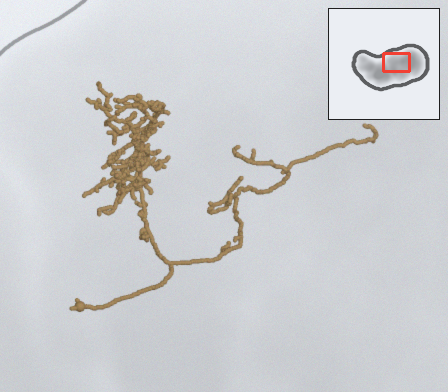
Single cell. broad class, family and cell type: central-brain intrinsic neuron; hemilineage VLPl2_medial; AVLP187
